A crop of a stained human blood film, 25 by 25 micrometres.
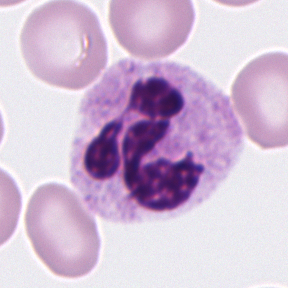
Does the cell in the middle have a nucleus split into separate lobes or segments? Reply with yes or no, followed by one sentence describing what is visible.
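Yes. The nucleus is divided into several separate lobes.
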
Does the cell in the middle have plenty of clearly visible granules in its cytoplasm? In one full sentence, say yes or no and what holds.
Yes, the cytoplasm of the cell is rich in visible granules.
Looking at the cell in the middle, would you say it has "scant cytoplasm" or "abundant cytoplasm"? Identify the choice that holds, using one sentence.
Around the nucleus lies a broad area of cytoplasm.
